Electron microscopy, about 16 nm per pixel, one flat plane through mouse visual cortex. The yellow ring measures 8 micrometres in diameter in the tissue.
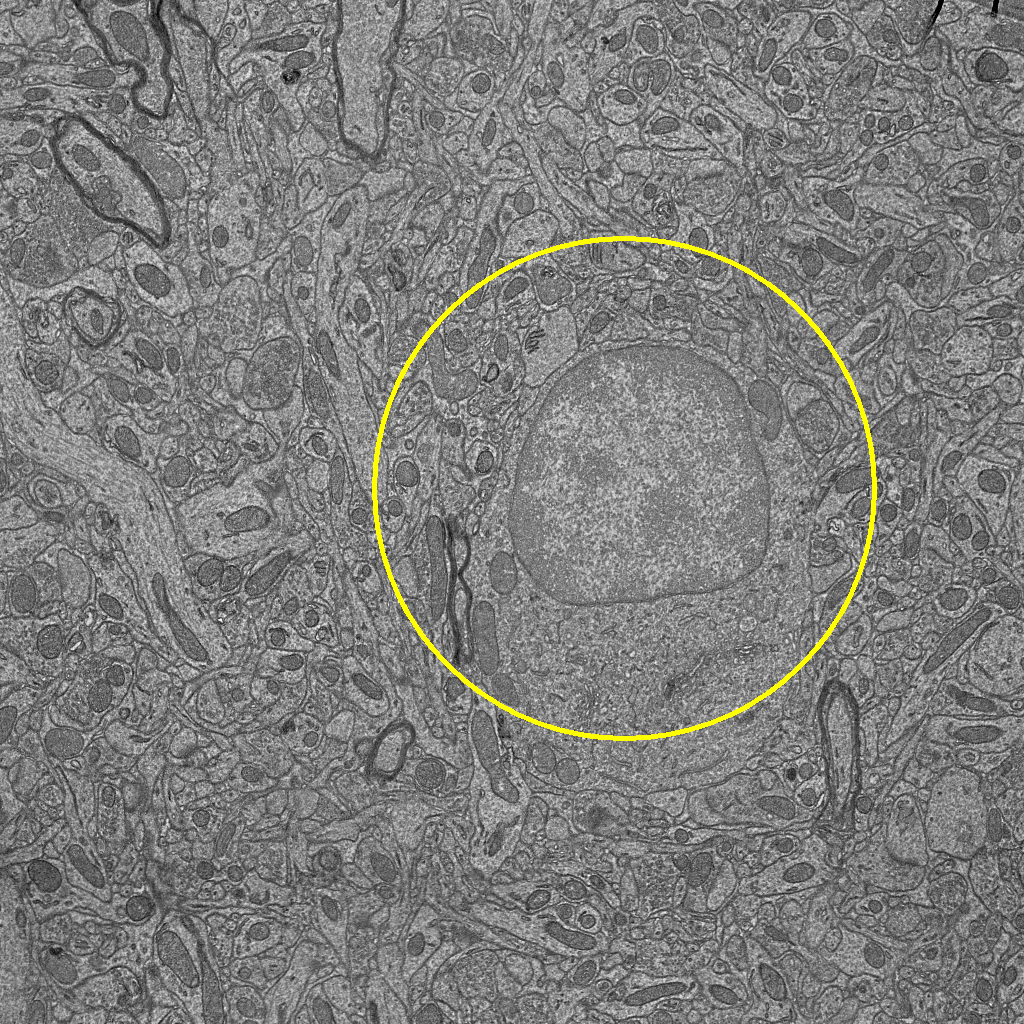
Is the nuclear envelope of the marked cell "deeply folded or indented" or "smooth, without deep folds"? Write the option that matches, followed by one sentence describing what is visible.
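Smooth, without deep folds. The nuclear envelope runs smoothly, without deep infoldings.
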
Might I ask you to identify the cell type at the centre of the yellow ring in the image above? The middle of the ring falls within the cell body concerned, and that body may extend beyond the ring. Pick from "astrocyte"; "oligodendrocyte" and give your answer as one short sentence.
The centre of the ring falls on an oligodendrocyte.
